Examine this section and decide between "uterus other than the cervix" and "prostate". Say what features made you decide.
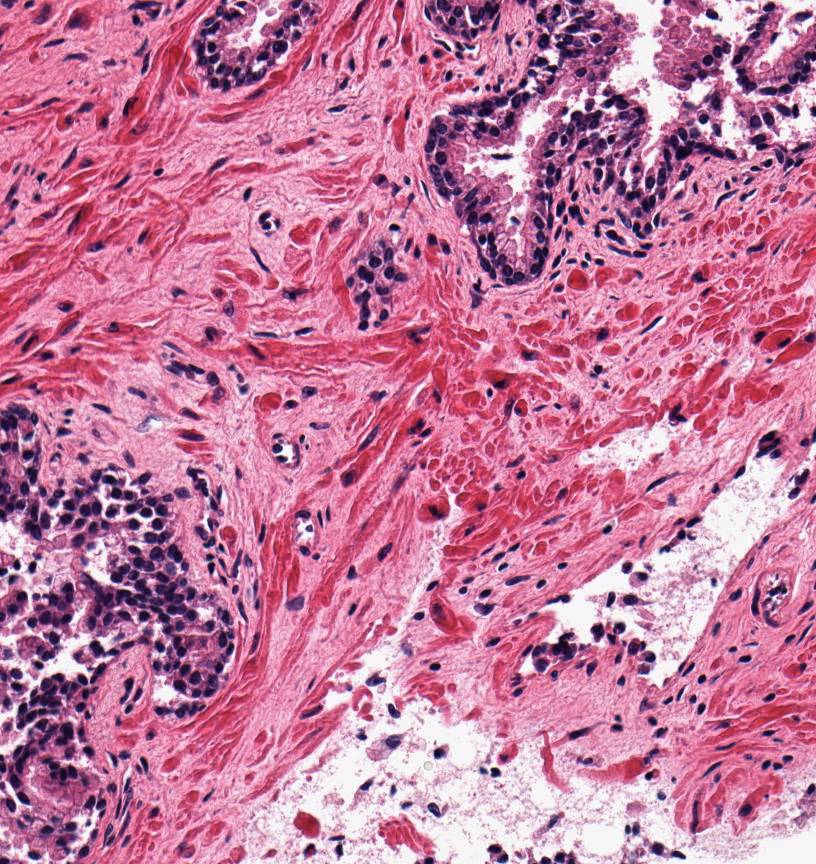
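The answer is prostate. First, the stroma: a broad diagonal band across the centre, made largely of smooth muscle bundles with bright pink cytoplasm.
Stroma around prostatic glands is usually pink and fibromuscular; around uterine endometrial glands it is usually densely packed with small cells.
Then the glands at the upper right and lower left edges; the upper right one shows an infolded, undulating lining projecting into a pale lumen.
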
